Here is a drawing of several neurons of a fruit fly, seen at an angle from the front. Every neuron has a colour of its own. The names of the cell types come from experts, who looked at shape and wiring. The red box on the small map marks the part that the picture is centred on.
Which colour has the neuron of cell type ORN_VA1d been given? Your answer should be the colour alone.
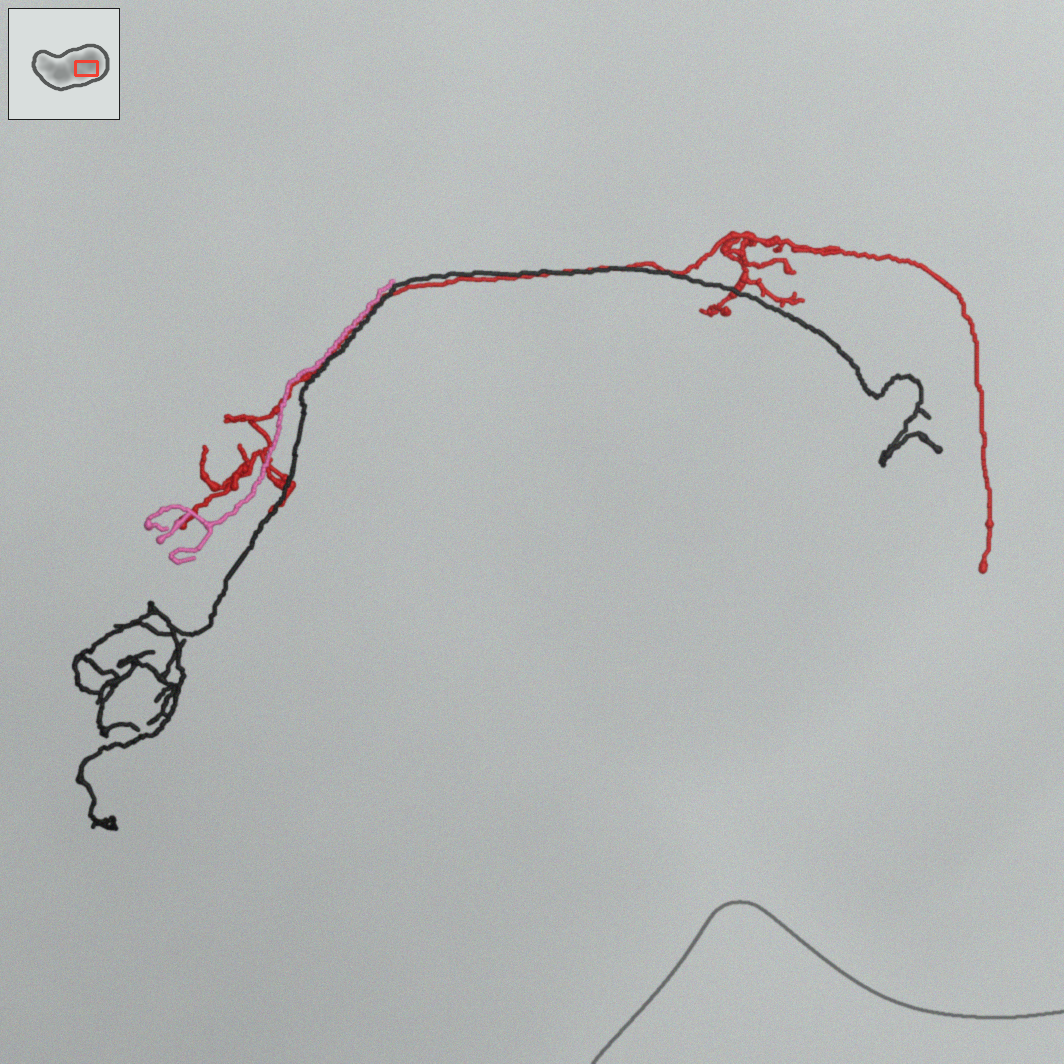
black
